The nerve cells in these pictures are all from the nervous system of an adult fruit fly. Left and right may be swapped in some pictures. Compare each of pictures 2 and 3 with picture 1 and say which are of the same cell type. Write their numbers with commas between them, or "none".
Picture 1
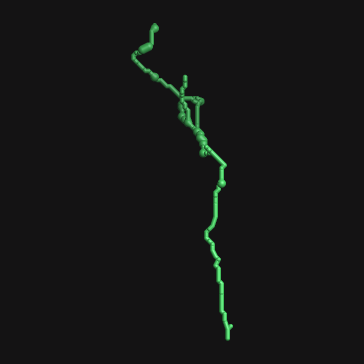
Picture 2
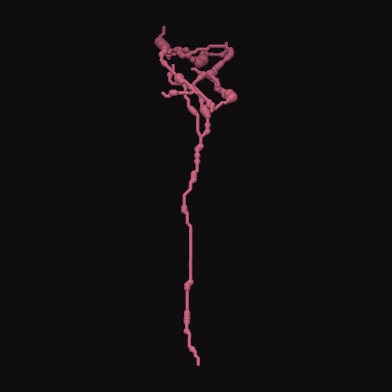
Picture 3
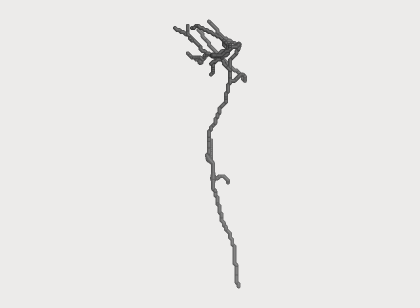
3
